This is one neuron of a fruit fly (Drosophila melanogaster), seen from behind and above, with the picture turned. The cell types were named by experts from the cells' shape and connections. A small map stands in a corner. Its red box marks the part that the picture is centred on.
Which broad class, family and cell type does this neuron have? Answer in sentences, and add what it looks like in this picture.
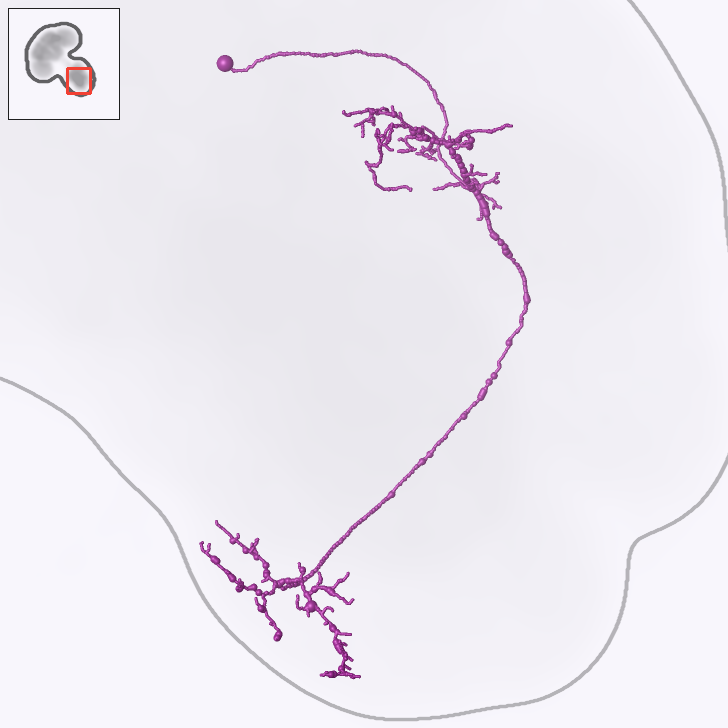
This is a nerve-cord intrinsic neuron. Its family is hemilineage 01A. It is of cell type IN01A064. The picture shows dozens of branch ends. As drawn here it is taller than it is wide.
